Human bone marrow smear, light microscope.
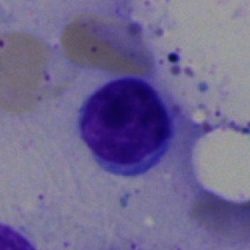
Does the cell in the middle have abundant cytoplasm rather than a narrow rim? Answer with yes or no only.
No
